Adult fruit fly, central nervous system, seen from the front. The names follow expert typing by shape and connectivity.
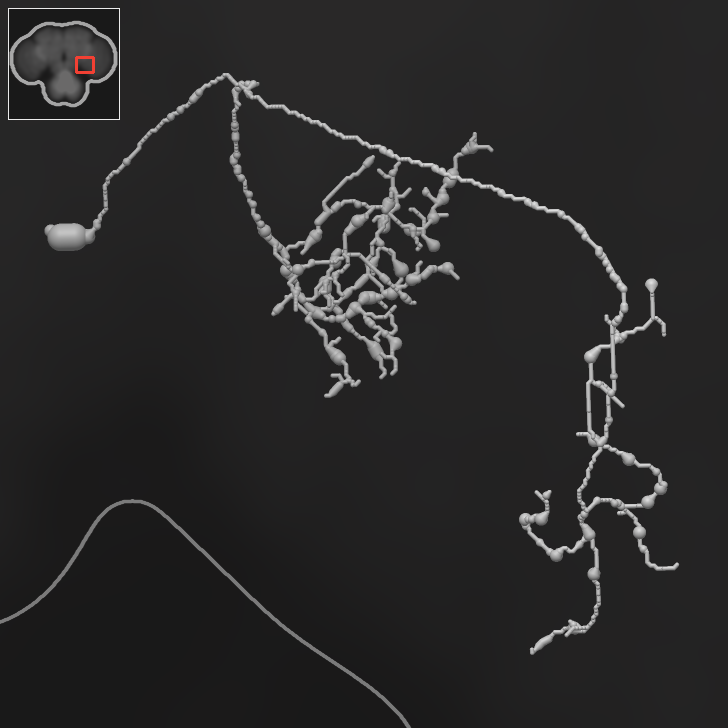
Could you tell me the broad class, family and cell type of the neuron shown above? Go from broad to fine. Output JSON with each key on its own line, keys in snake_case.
{
 "broad_class": "optic-lobe intrinsic neuron",
 "family": "MeLo",
 "cell_type": "MeLo11"
}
